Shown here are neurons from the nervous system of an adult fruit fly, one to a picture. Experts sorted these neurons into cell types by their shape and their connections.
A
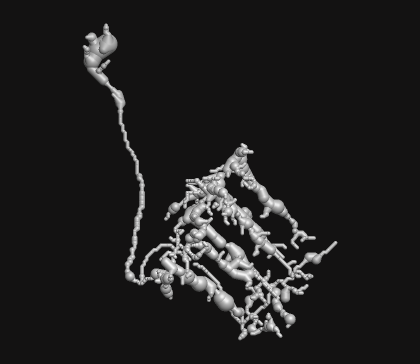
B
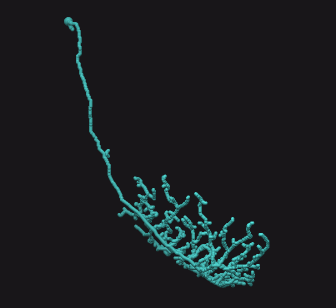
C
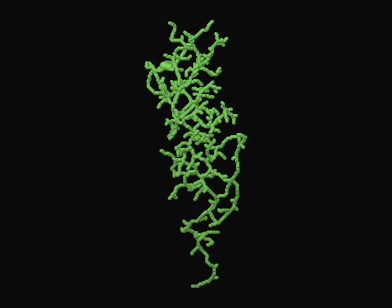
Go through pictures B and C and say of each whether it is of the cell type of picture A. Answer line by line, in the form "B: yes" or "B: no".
B: no
C: no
